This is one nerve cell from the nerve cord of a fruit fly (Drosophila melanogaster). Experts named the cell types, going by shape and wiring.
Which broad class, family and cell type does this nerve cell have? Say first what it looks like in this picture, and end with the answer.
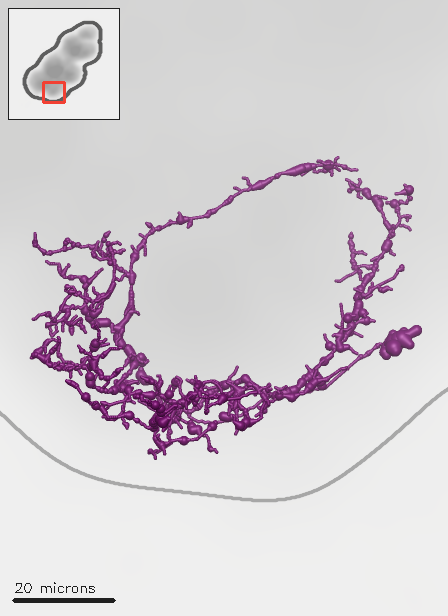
By the scale bar it is about 80 microns wide in this view. Dozens of branch ends can be seen. Its broad class is nerve-cord intrinsic neuron. The family is hemilineage 01B. Its cell type is IN01B021.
